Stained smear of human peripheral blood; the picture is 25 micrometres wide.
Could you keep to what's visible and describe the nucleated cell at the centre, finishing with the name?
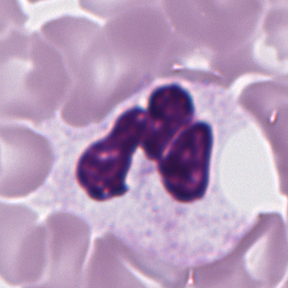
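On the chromatin: it is dark purple and coarsely clumped, and no nucleoli are visible in the nucleus. As for the cytoplasm, it is plentiful and pale pinkish-lilac, surrounding the nucleus. Regarding granules, fine, small lilac ones are scattered through that cytoplasm. The nucleated cell here is a segmented neutrophil.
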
